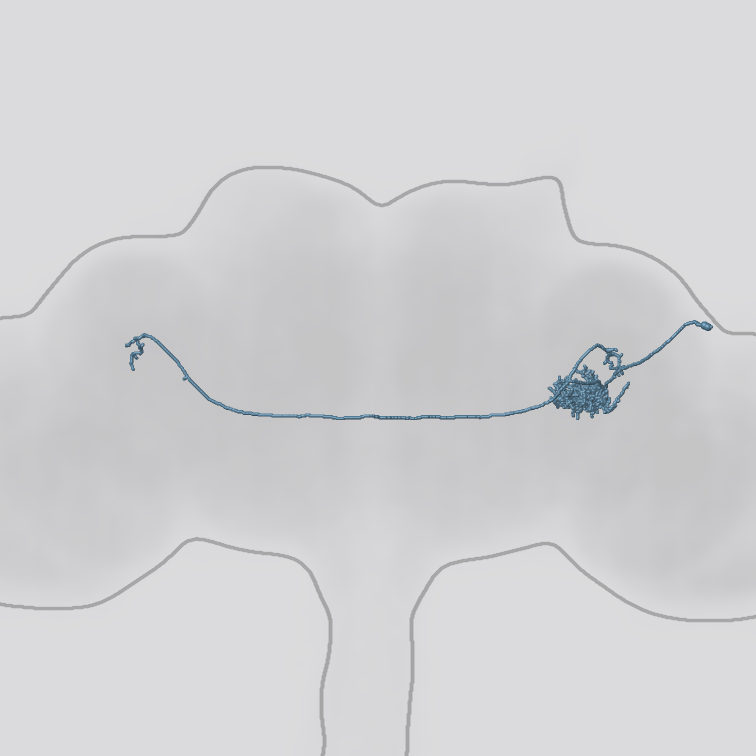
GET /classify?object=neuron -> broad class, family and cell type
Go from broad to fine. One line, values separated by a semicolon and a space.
central-brain intrinsic neuron; hemilineage VLPl&d1_lateral; CB2545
